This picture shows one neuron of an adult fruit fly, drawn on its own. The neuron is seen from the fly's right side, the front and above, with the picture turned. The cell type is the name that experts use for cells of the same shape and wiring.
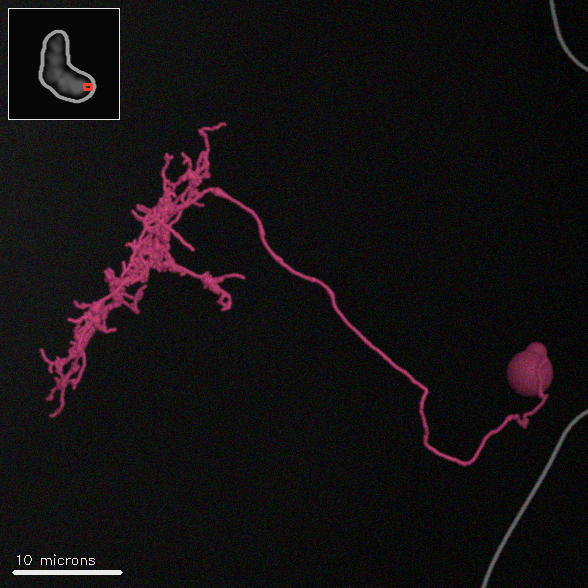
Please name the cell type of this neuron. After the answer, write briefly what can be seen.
The cell type is Dm8a. Its broad class is optic-lobe intrinsic neuron. From left to right in the picture it spans about 50 microns. The picture shows dozens of branch ends.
